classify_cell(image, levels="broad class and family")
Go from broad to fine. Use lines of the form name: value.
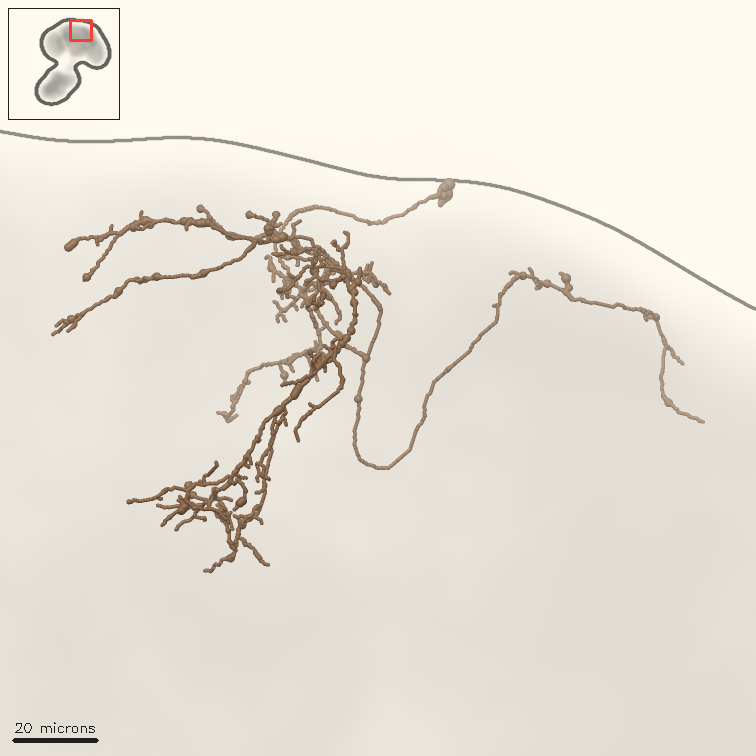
broad class: central-brain intrinsic neuron
family: hemilineage SMPad3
